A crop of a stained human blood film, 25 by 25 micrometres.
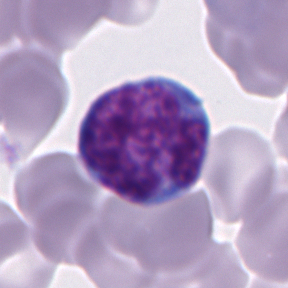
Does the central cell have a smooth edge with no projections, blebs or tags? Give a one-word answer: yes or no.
Yes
